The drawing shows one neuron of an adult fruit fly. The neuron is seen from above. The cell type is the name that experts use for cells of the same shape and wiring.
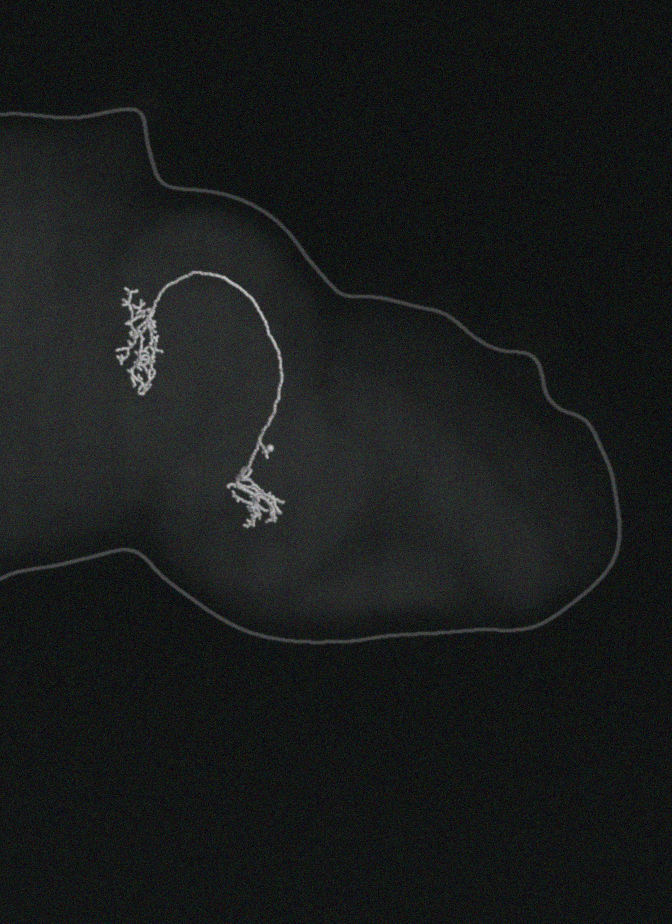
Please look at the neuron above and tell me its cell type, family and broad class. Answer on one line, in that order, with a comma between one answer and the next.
LC9, hemilineage VPNd3, visual projection neuron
